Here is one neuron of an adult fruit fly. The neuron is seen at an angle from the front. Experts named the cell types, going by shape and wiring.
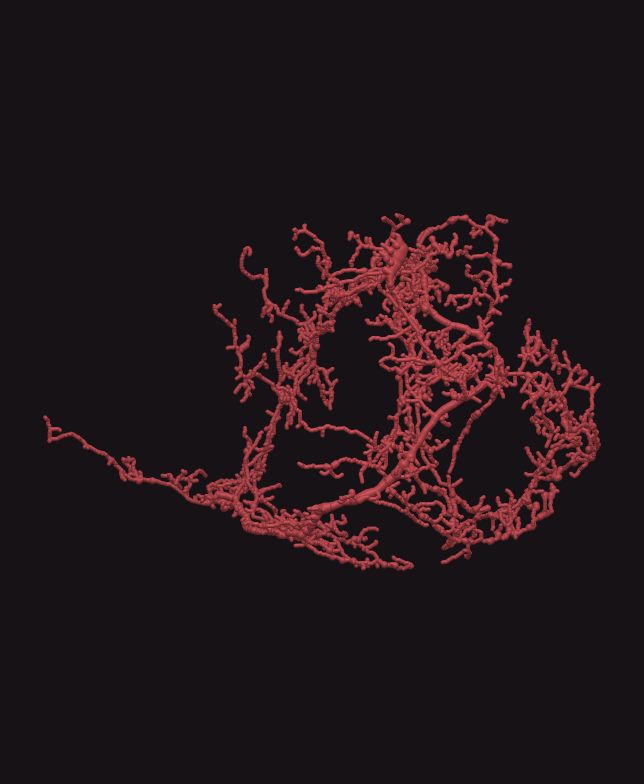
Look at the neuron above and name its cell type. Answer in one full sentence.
With respect to cell type, this neuron is IN17A016.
